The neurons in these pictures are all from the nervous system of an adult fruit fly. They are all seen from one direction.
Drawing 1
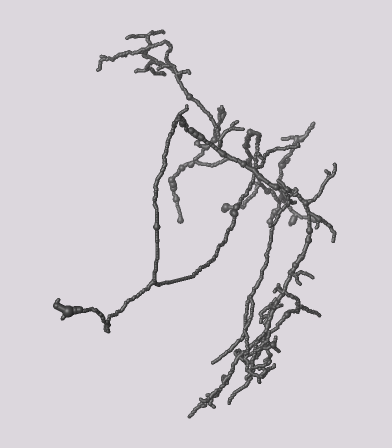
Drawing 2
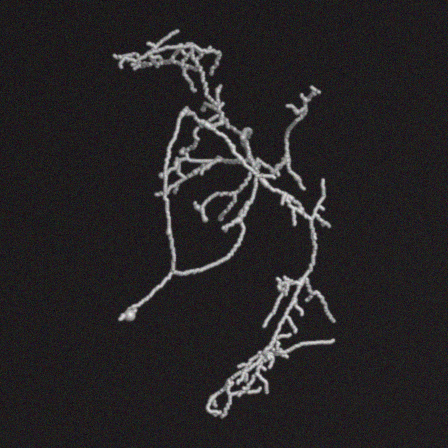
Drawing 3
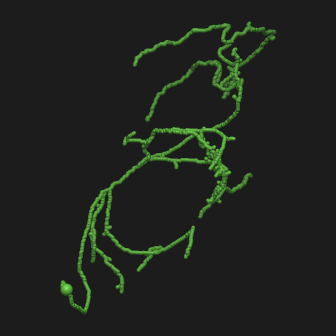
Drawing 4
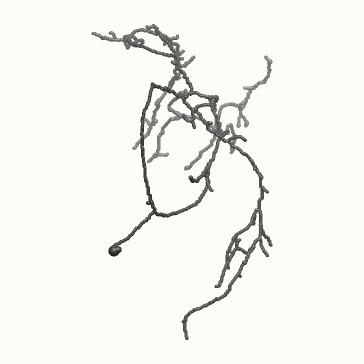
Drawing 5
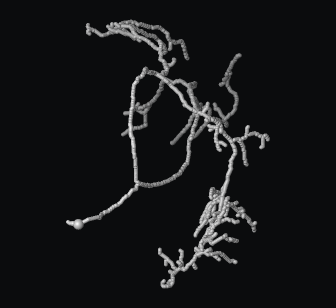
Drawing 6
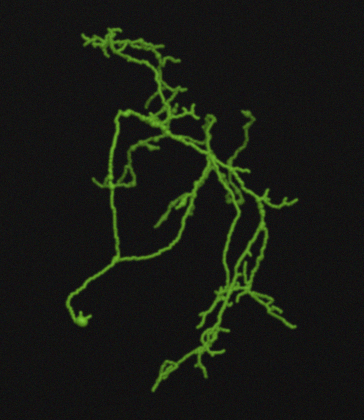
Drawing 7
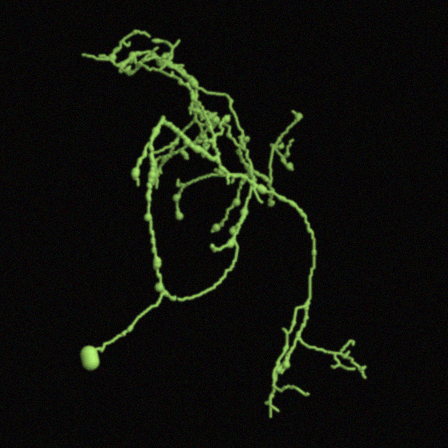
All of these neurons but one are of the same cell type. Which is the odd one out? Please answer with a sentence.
Drawing 3 is the odd one out.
